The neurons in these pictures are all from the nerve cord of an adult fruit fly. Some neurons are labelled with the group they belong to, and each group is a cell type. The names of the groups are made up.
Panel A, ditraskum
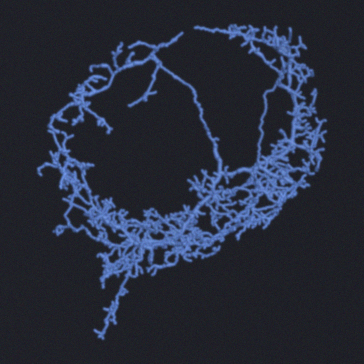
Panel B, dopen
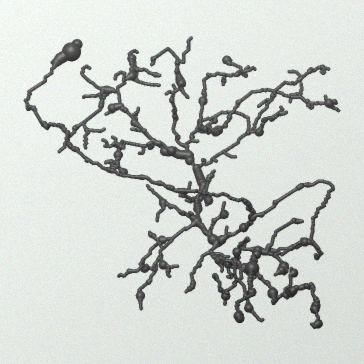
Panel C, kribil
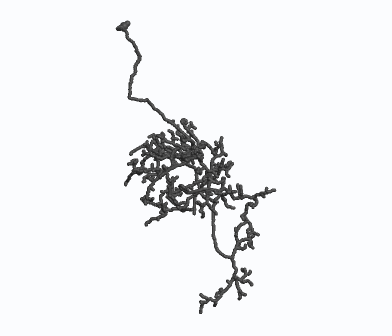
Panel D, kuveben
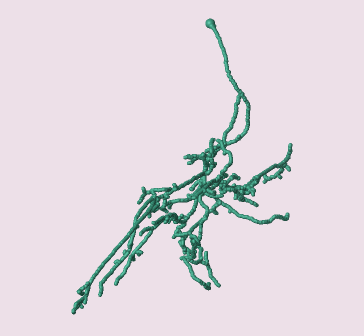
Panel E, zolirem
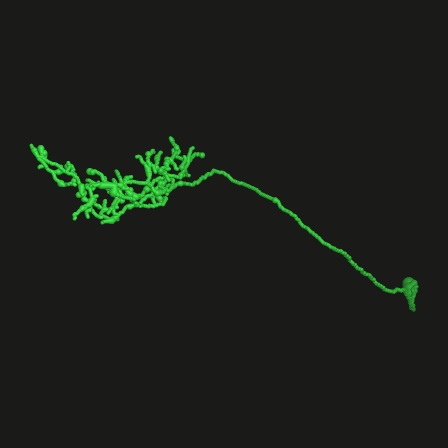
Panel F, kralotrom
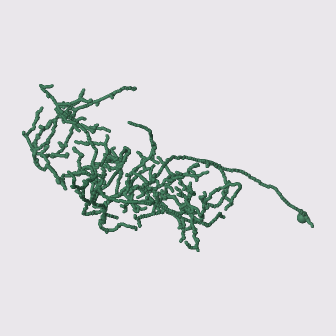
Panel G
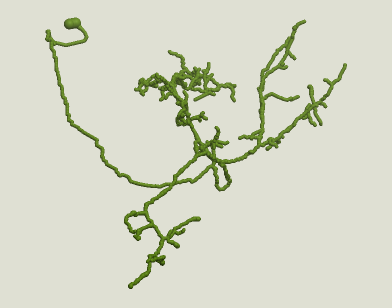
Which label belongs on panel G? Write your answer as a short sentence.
It belongs to dopen.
